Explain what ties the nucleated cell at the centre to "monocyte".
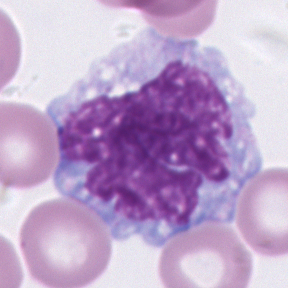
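First, the nucleus: it is irregular and folded, with indentations along its outline. Second, the cytoplasm: it is pale greyish-blue, and its rim around the nucleus is narrowest on the left side of the cell. Third, that cytoplasm holds many small clear vacuoles, giving it a foamy look.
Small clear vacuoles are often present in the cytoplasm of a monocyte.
Those vacuoles therefore go with the name monocyte.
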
